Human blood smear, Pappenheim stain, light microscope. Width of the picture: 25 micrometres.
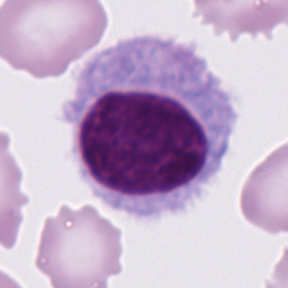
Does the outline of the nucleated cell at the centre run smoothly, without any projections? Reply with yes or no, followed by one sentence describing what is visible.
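No. The border of the cell is ragged and fuzzy rather than smooth.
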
